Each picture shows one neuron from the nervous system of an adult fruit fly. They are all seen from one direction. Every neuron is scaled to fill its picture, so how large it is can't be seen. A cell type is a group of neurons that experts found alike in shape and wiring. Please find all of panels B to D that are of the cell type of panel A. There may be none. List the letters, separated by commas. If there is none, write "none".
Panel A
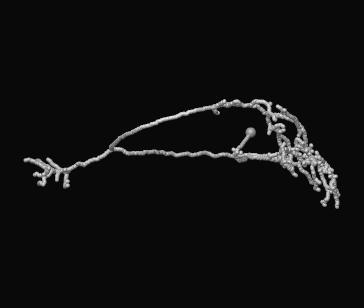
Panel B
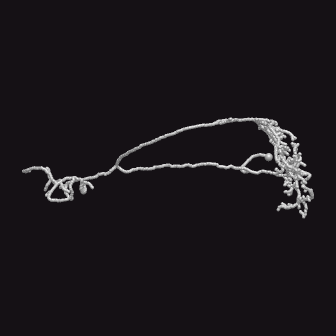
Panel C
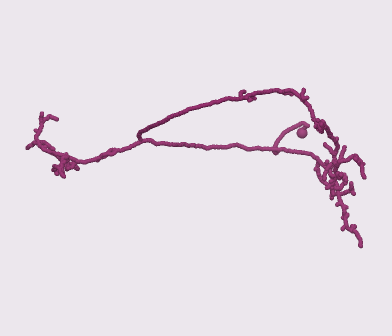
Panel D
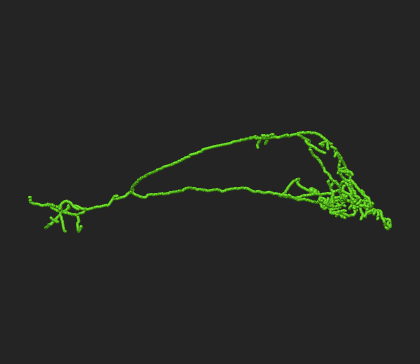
D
